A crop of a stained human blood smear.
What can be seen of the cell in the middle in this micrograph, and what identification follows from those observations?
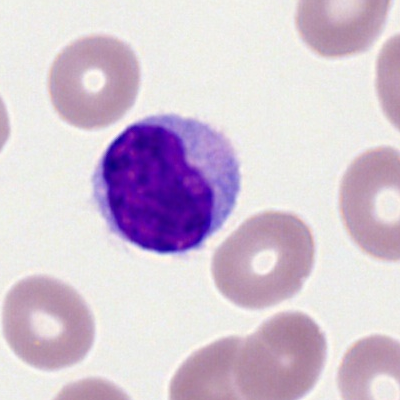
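First, the nucleus sits off-centre toward the left of the cell and has a shallow notch on its right side. Next, the chromatin is dense, dark purple and coarsely clumped. Last, the cytoplasm is pale blue. The cell is a lymphocyte.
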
